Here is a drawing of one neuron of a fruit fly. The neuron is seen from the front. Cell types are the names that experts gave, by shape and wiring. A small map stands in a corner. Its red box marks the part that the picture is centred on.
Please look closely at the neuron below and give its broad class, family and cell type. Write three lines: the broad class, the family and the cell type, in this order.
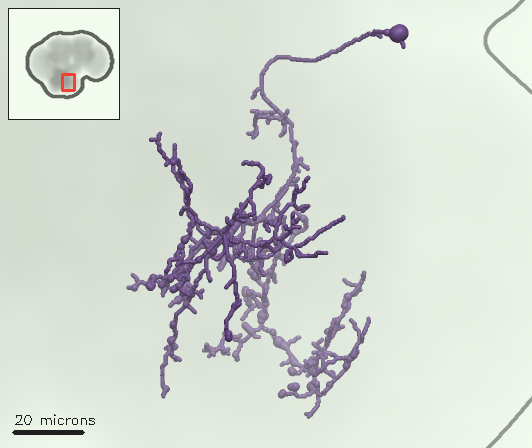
nerve-cord intrinsic neuron
hemilineage 19A
IN19A059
